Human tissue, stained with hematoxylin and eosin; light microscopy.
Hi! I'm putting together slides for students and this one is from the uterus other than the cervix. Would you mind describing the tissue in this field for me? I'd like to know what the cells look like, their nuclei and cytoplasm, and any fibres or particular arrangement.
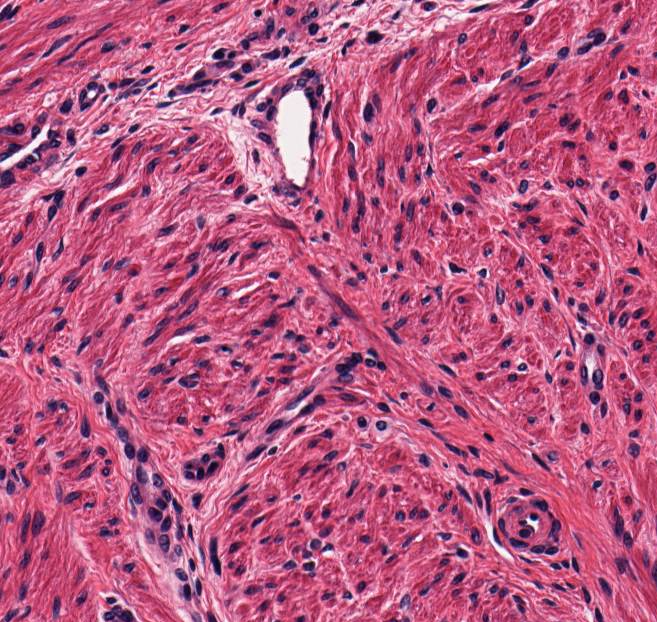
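Smooth muscle cells form interlacing bundles running in different directions across the whole field. Several bundles in the centre and right are cut across, showing round nuclei in pink cytoplasm. Lengthwise-cut cells have elongated, blunt-ended nuclei along their long axis. Muscle cytoplasm is strongly eosinophilic and finely fibrillar.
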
